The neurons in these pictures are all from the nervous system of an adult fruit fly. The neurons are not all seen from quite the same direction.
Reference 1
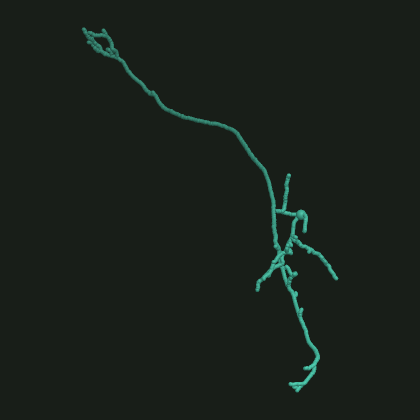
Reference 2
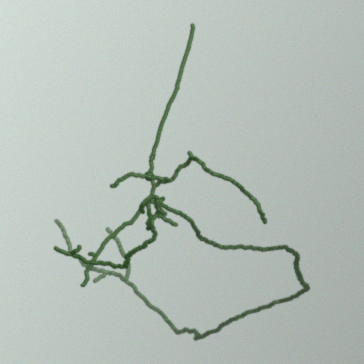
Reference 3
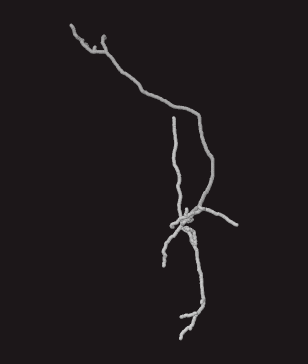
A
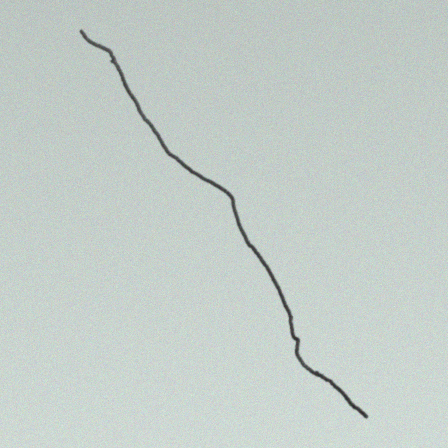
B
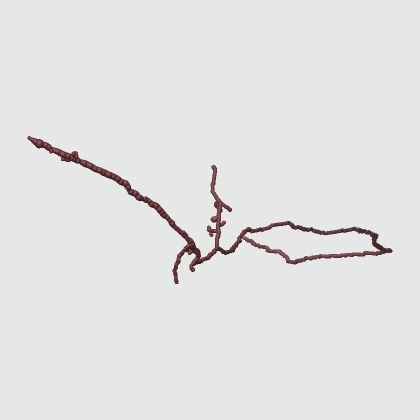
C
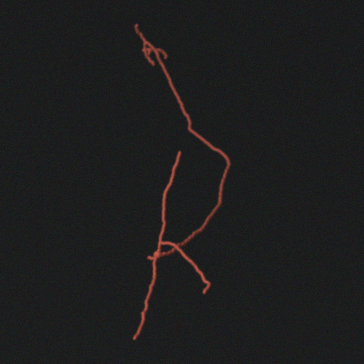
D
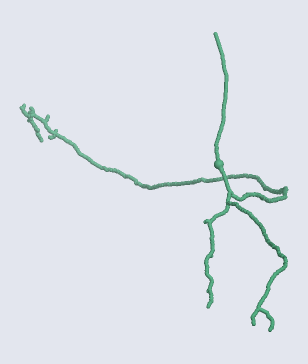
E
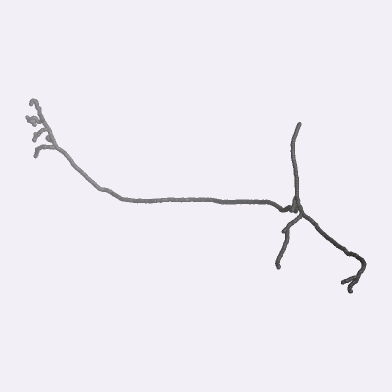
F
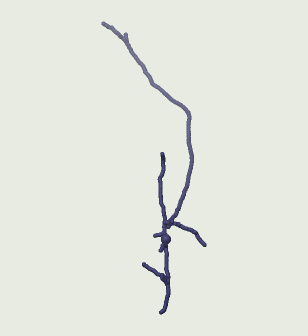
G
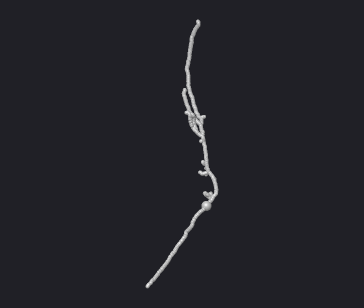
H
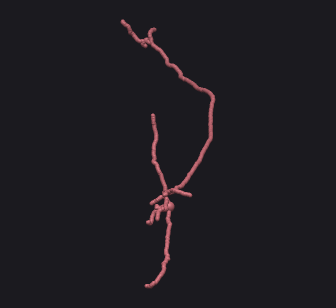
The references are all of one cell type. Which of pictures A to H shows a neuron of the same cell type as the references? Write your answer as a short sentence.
Picture H is of the same cell type.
